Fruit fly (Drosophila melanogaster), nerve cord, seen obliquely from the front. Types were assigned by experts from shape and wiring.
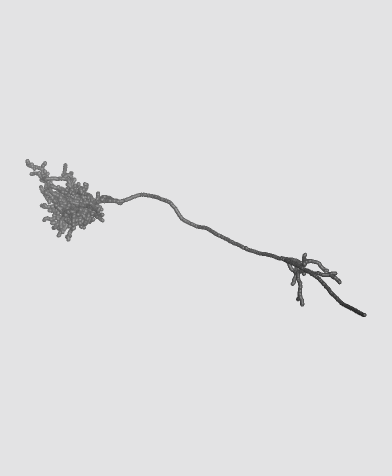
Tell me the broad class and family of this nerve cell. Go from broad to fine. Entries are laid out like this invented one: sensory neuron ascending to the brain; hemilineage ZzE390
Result: ascending neuron; hemilineage 06B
